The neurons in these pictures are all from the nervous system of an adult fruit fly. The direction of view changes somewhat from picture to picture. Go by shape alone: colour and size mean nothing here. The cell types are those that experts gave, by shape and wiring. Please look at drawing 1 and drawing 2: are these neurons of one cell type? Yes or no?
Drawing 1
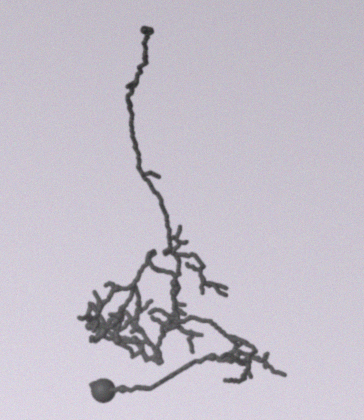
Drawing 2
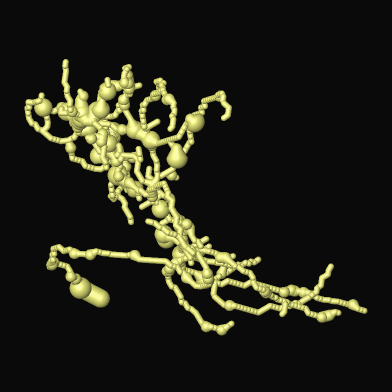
no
